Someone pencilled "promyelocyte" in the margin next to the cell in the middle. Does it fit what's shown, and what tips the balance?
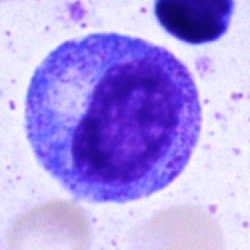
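The thing that settles it is the cytoplasm: there's plenty of it, and it's blue.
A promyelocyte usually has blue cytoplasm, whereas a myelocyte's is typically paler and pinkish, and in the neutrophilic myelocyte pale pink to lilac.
So yes, promyelocyte fits, and that blue counts against myelocyte. Apart from that, the outline is round and smooth, and there's a paler, less granular patch of cytoplasm to the left of the nucleus. The dark round cell up in the top right corner sits apart and doesn't touch it.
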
